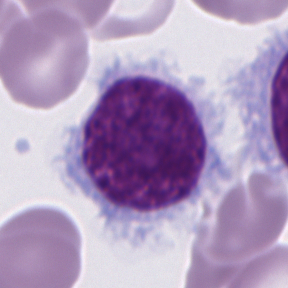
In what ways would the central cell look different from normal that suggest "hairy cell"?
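Fine hair-like projections fringe the cytoplasm all the way around the cell.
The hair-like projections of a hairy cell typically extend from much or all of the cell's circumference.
This all-round fringe therefore goes with the name hairy cell. The chromatin is finely mottled, not gathered into coarse dark blocks. The cytoplasm forms a rim around the whole nucleus and is pale greyish blue.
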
